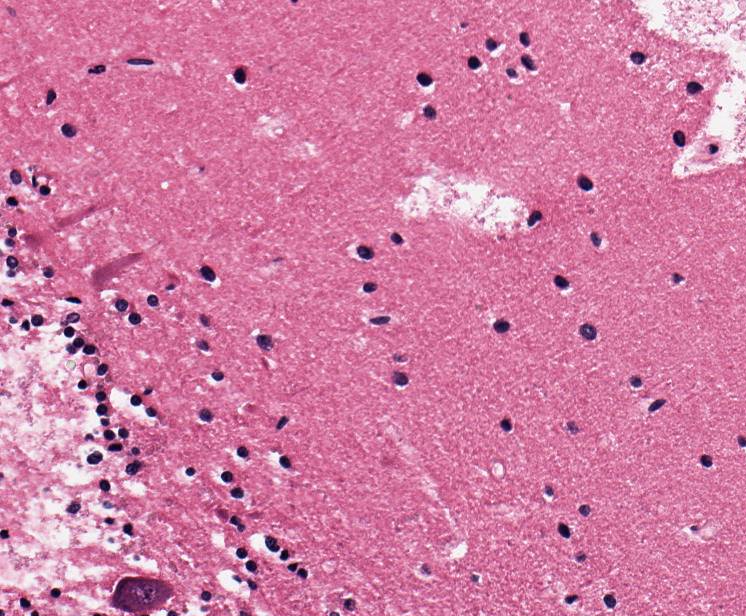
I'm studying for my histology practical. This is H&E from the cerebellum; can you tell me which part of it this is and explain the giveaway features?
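This is the molecular layer. Most of the field is sparsely cellular and pink, nuclei lying singly, wide apart.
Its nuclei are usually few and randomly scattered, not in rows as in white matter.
Densely packed small dark nuclei crowd the lower left corner. A large cell with abundant purplish cytoplasm and a round nucleus lies at the bottom left edge.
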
